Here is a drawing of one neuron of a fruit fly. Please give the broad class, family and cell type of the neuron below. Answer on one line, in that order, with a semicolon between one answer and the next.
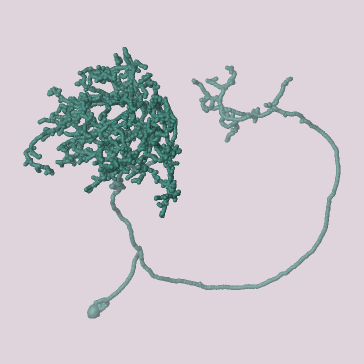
visual projection neuron; hemilineage SLPav1_medial; LoVP14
